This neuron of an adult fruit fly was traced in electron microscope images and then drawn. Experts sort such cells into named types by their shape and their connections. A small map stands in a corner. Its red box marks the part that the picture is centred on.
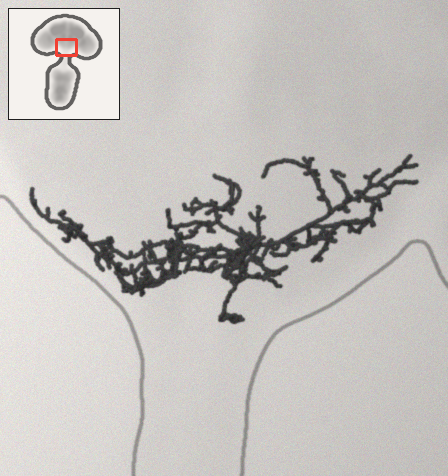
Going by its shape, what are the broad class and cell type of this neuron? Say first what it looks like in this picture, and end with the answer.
It is in the brain and does not reach the nerve cord. Dozens of branch ends can be seen. It is a central-brain intrinsic neuron. It is of cell type GNG531.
